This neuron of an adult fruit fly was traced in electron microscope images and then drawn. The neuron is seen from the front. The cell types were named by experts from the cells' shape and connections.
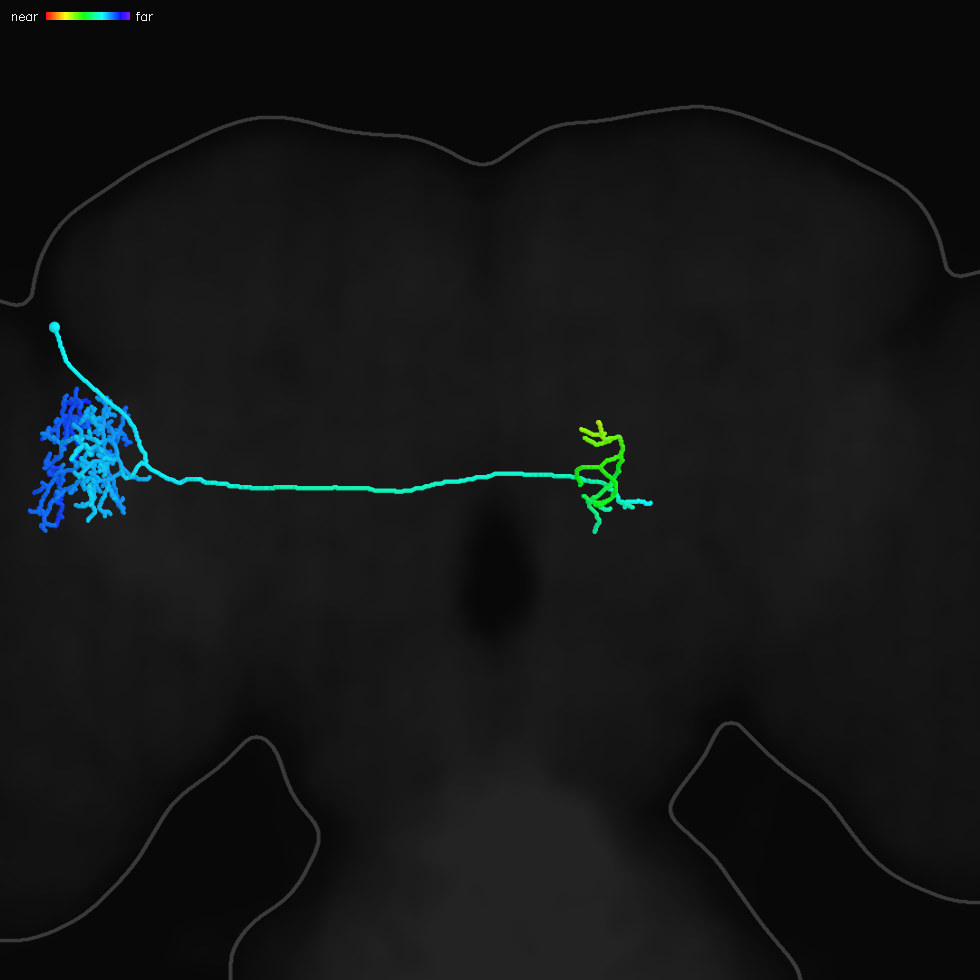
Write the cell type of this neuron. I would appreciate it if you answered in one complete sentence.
This neuron is included in the cell type LoVP93.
